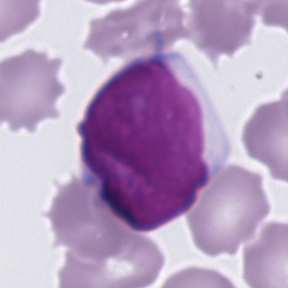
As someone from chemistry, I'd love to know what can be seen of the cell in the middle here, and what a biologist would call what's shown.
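Notice the outline here: it's irregular and somewhat angular rather than round, with a small, thin, pale projection rising from the top edge. The nucleus is one rounded mass with no lobes, and a narrow rim of cytoplasm runs mainly along its right side. That one's a myeloblast.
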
